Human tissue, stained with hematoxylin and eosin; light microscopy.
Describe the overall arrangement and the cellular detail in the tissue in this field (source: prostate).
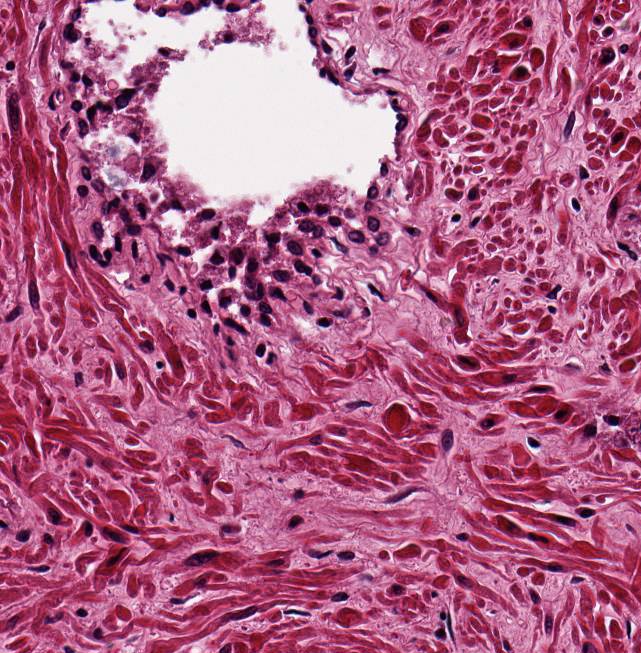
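Interlacing bundles of spindle cells run in different directions across the field. These spindle cells have deeply eosinophilic, bright red-pink cytoplasm and elongated nuclei. Along the lower edge of the empty space, cells with small, dark, round-to-oval nuclei crowd together.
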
